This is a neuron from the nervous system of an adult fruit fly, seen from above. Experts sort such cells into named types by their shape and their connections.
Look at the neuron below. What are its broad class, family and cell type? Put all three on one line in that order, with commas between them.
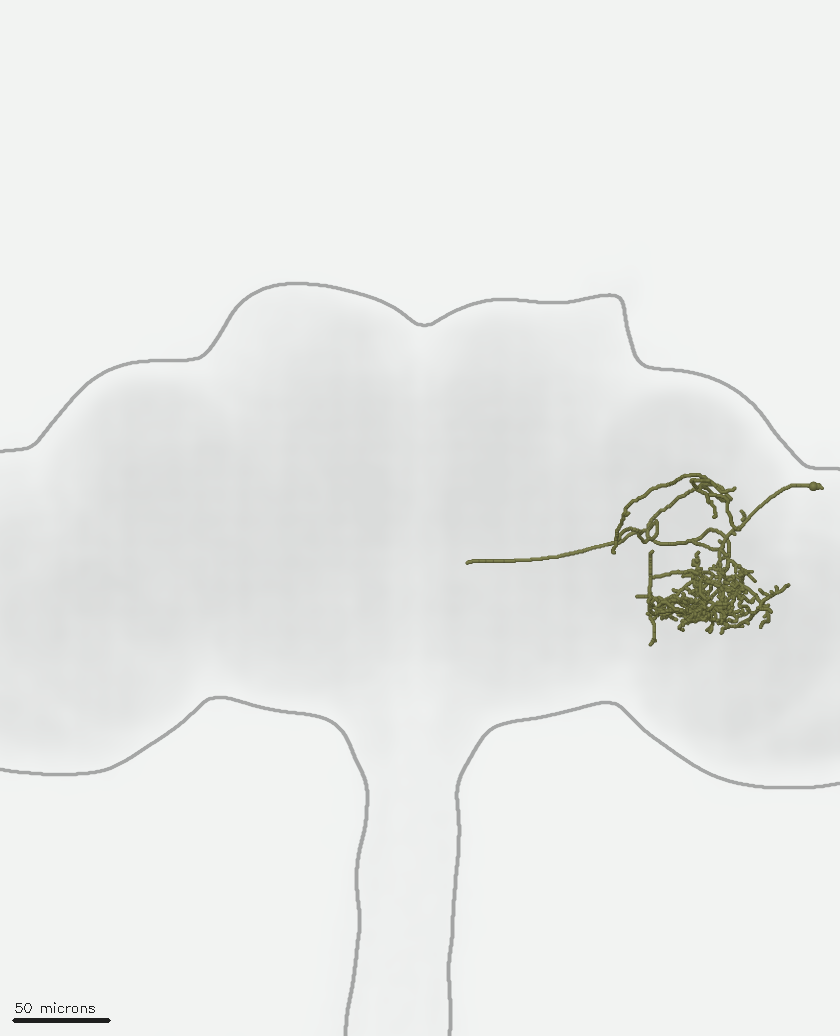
central-brain intrinsic neuron, hemilineage VLPl2_posterior, LHAV2g5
